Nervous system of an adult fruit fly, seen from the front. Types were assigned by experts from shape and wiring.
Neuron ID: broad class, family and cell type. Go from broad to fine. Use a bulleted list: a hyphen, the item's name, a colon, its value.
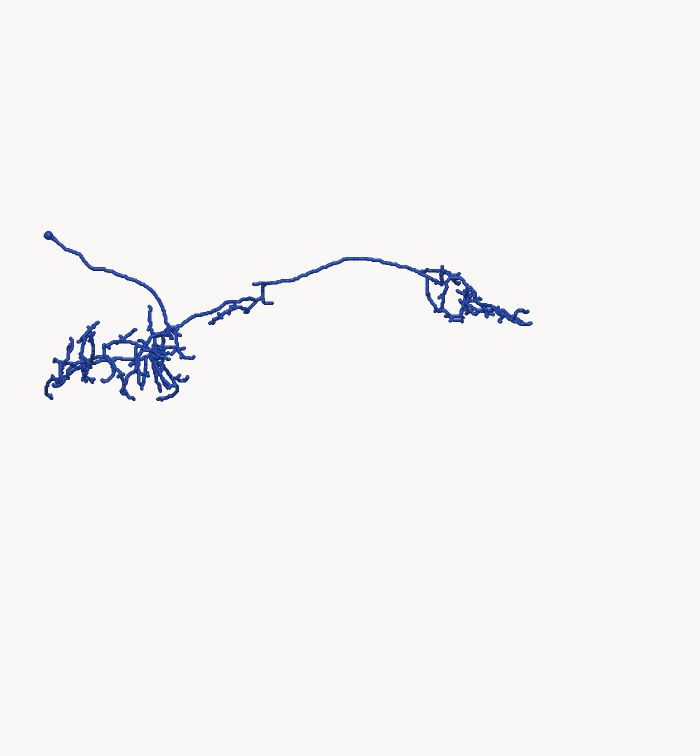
- broad class: central-brain intrinsic neuron
- family: hemilineage LHl2_ventral
- cell type: CB3439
